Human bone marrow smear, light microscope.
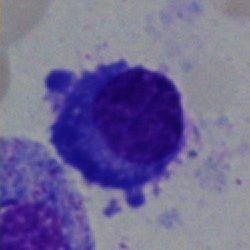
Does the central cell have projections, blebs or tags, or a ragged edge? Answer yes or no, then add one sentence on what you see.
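Yes. The cell outline is irregular, with several small blebs protruding from the surface.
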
